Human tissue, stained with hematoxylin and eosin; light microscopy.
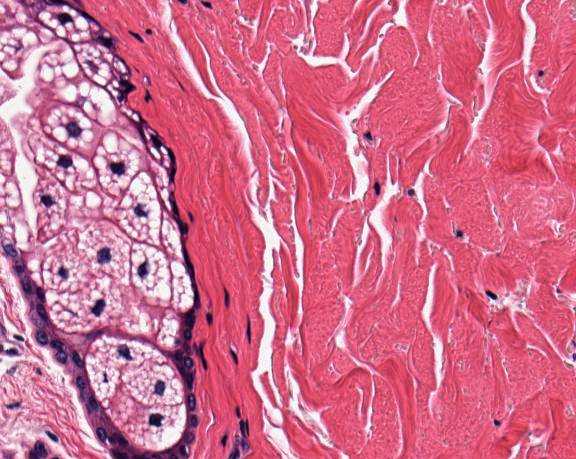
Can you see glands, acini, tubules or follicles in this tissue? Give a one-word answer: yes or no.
Yes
